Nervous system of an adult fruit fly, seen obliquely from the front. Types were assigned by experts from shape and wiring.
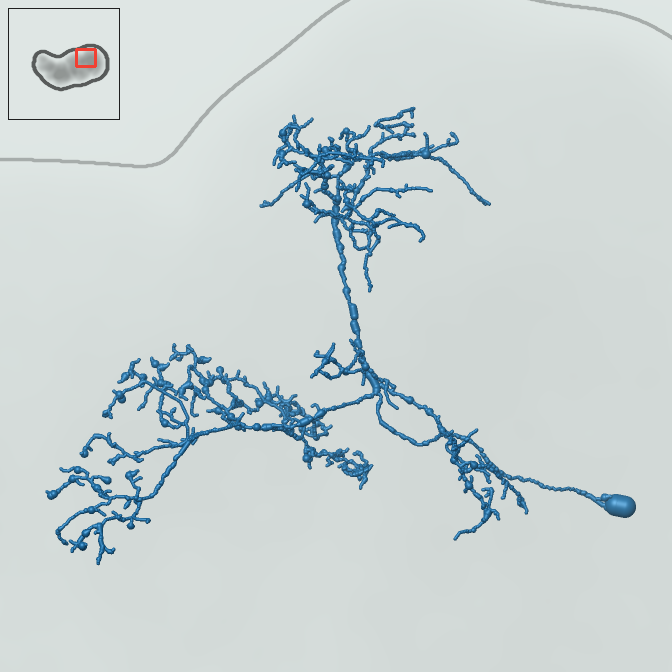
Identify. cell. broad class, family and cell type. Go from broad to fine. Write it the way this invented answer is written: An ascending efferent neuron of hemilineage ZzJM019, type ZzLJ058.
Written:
A central-brain intrinsic neuron of hemilineage AOTUv4_ventral, type FB5AA.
